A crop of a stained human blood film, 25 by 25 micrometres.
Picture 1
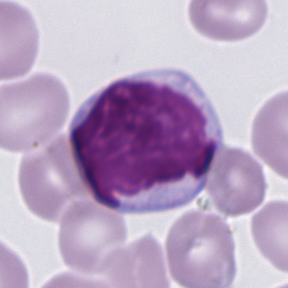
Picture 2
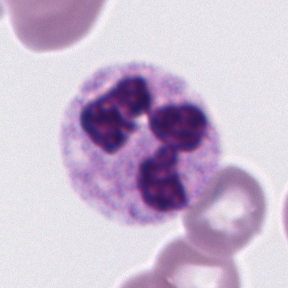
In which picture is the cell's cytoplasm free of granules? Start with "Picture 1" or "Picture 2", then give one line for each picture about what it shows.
Picture 1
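Picture 1: The cytoplasm shows no visible granules.
Picture 2: The cytoplasm is evenly filled with fine granules.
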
